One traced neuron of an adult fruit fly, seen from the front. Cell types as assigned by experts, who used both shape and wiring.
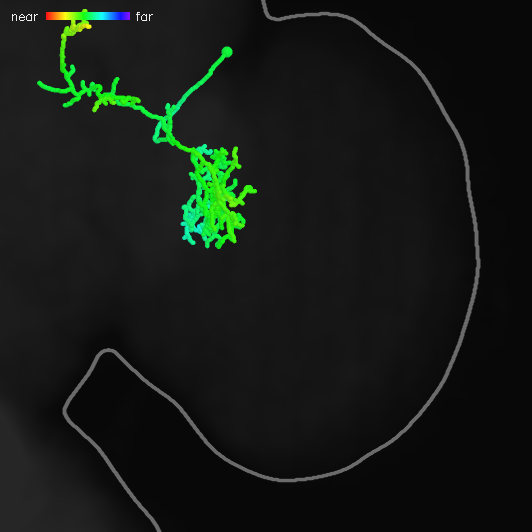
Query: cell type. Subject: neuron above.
LoVP16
